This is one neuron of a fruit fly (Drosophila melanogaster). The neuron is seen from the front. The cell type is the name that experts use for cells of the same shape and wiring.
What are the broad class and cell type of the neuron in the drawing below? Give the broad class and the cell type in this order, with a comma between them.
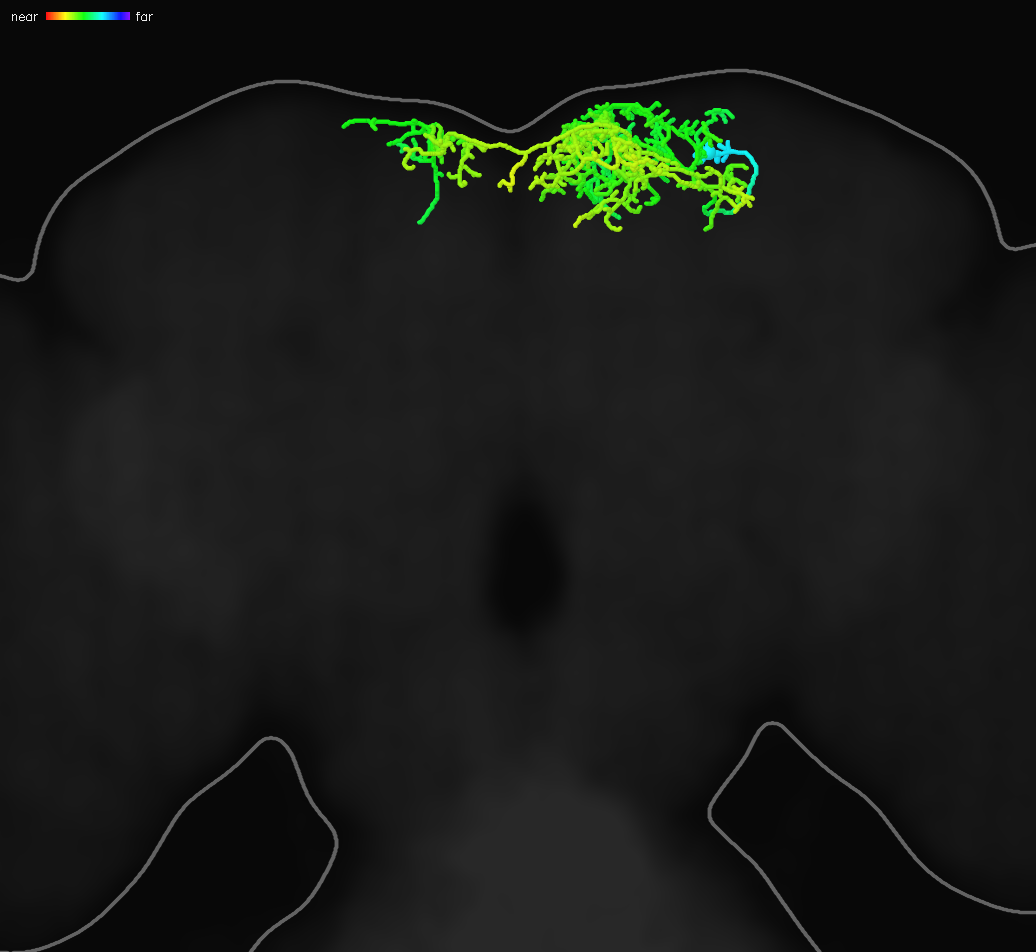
central-brain intrinsic neuron, SMP553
